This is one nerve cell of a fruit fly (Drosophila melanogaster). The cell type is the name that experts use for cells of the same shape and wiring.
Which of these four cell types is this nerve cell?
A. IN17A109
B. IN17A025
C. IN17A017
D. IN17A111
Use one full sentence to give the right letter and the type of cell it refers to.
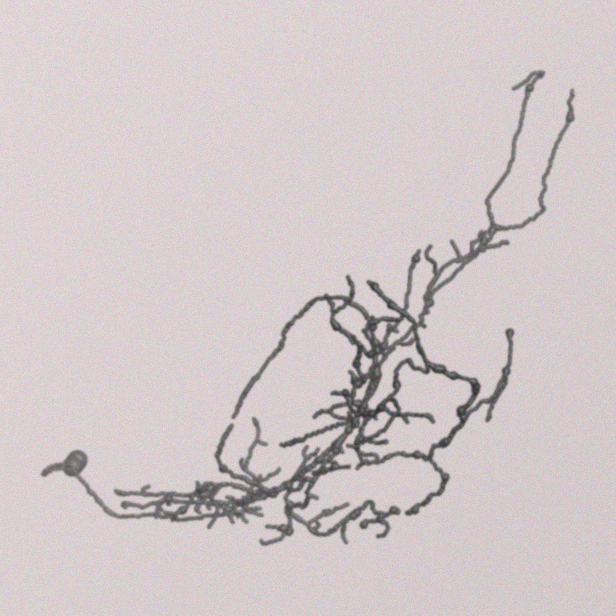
Option A, which reads IN17A109, is the cell type of the nerve cell.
